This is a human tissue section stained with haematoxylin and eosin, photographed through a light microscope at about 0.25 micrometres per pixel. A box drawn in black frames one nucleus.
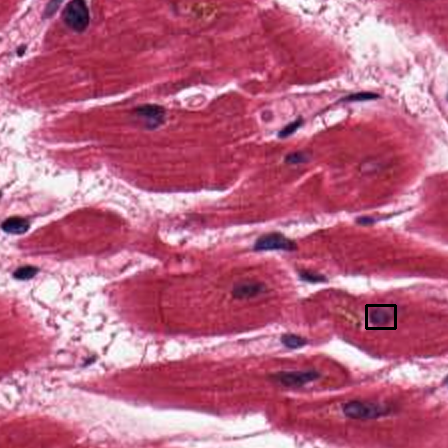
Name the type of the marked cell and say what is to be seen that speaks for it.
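The marked cell is a cardiomyocyte. The nucleus is oval and sits in the middle of the width of the fibre, not at its edge. The cytoplasm is abundant and deep pink, with faint streaks running lengthwise along the fibre. The cell lies among parallel pink fibres and is separated from the fibres above and below by pale, loose spaces.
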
